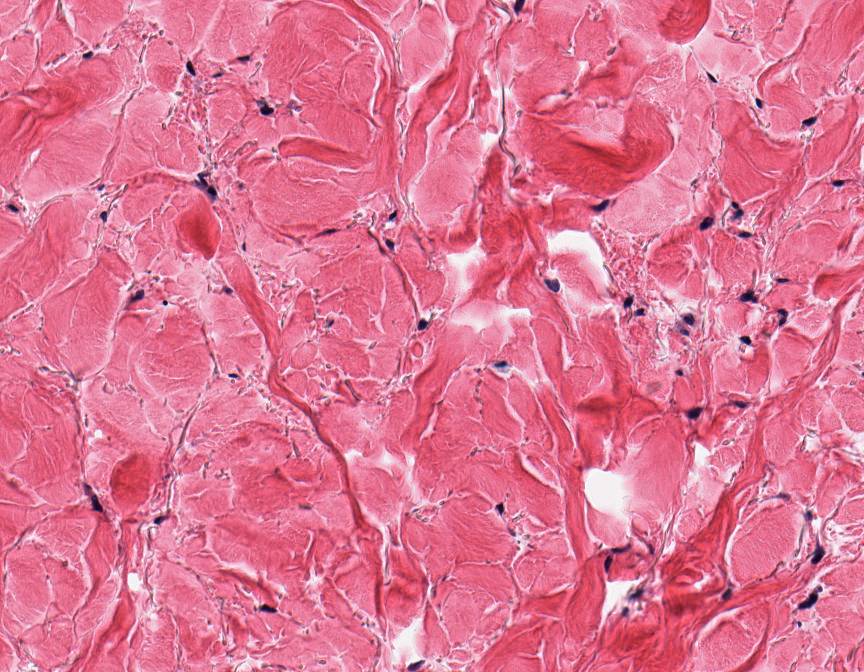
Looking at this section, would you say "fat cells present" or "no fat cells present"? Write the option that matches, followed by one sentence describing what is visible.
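No fat cells present. No epithelium, glands or fat cells are present in the field.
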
